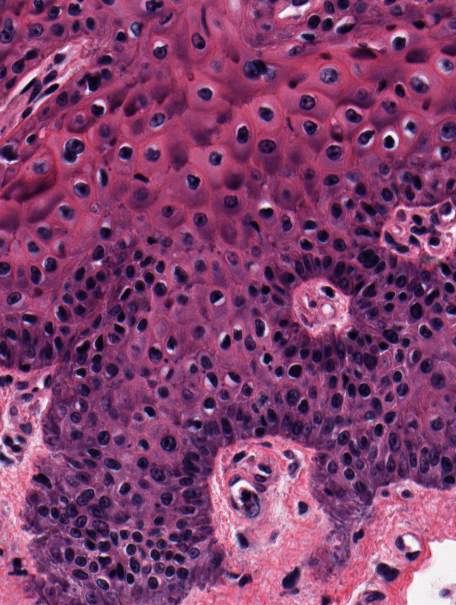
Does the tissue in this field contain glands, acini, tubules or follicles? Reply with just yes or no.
No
